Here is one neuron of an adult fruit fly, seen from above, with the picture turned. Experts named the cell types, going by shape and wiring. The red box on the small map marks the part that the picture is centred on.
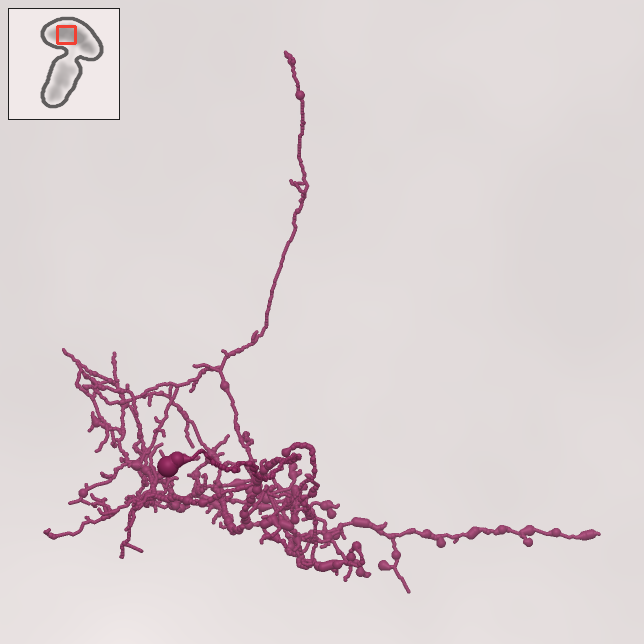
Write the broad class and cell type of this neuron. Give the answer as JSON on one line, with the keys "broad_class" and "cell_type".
{"broad_class": "central-brain intrinsic neuron", "cell_type": "PS141"}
